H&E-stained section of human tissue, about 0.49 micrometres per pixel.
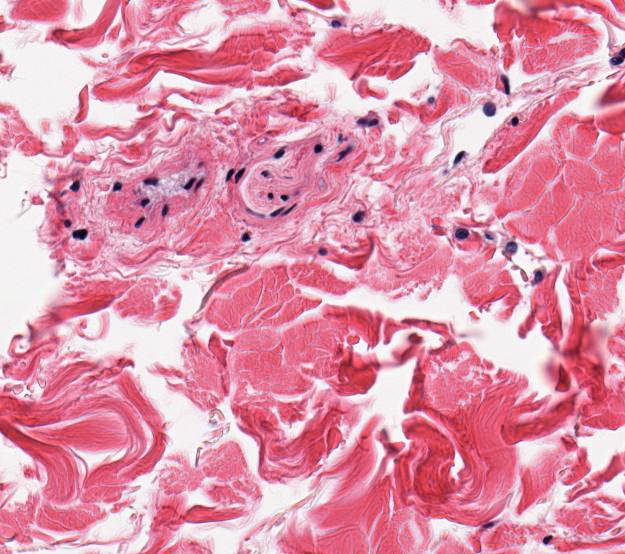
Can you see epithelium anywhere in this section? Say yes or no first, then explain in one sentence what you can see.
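No. No epithelium is present anywhere in the field.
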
